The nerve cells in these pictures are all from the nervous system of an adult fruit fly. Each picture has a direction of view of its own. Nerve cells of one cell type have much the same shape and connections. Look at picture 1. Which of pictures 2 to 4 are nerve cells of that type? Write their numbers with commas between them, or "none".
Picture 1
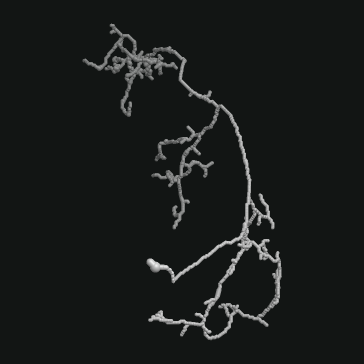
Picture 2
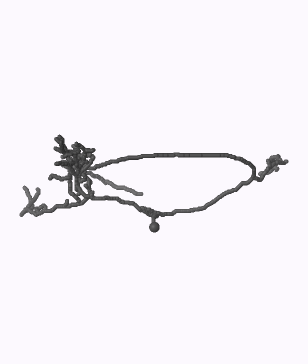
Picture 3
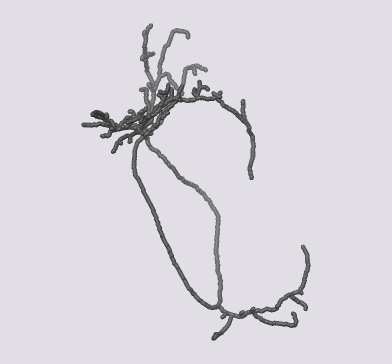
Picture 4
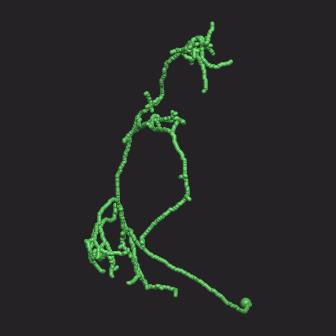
4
